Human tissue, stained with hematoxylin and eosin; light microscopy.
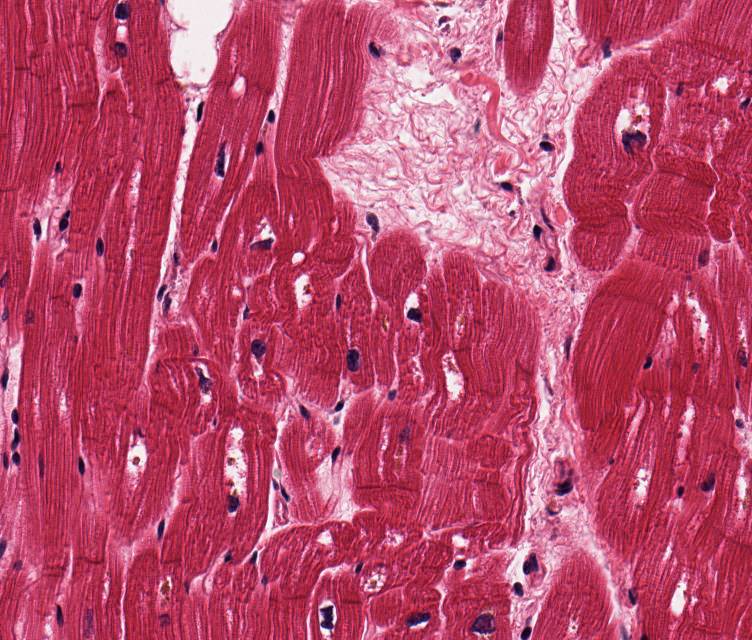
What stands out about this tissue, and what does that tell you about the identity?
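In the left half of the field, the muscle fibres run mainly from top to bottom. The fibres show fine cross-striations, and they branch and join neighbouring fibres. At the ends of many nuclei lie pale clear zones containing small golden-brown granules. This tissue is the left ventricle of the heart.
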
